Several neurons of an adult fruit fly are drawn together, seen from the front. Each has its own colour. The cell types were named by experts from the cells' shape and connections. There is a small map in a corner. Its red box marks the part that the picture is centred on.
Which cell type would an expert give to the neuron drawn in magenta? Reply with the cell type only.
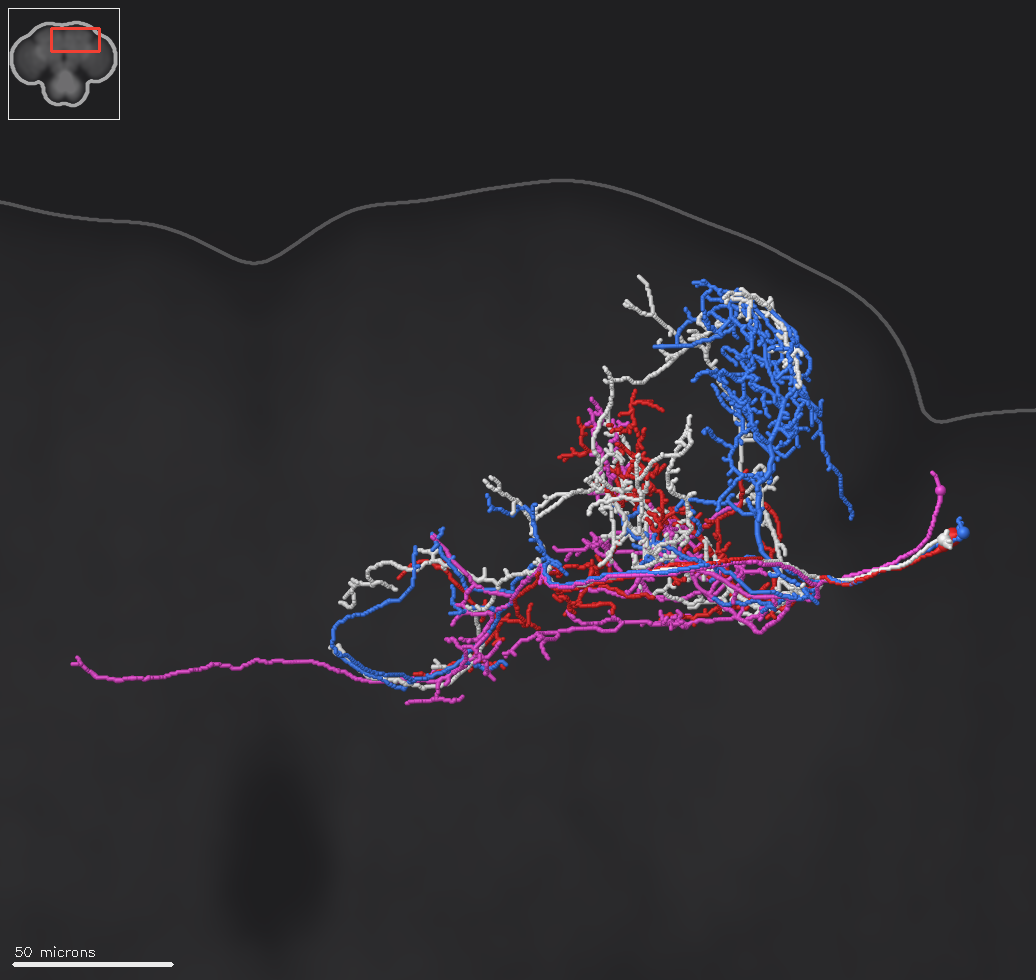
PLP067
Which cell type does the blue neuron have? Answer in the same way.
SLP222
